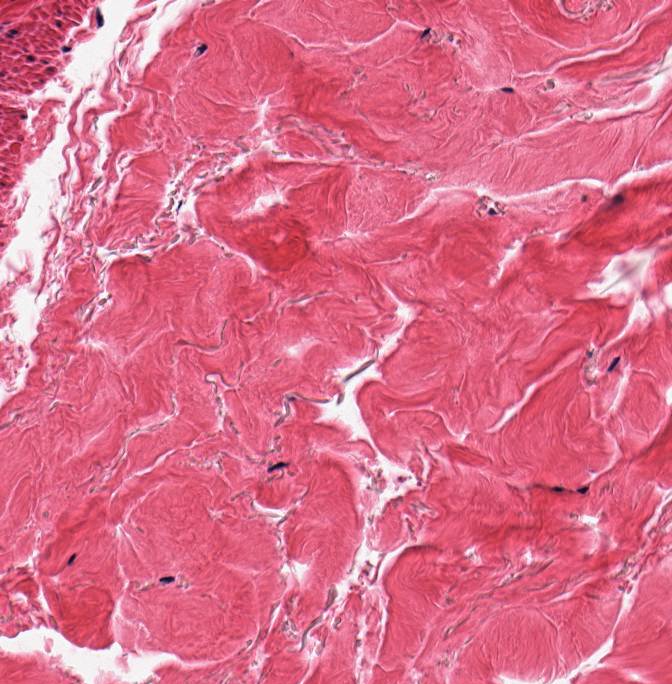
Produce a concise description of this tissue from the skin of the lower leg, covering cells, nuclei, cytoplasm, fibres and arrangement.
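Almost the whole field is taken up by thick pink collagen bundles cut in many different directions. The bundles are packed closely, with little loose stroma between them, so the tissue is dense. Nuclei are sparse; the few present are dark, thin and spindle-shaped and lie at the edges of bundles as fibroblasts. In the top left corner, a darker red tissue dotted with small dark nuclei differs from the collagen elsewhere.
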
